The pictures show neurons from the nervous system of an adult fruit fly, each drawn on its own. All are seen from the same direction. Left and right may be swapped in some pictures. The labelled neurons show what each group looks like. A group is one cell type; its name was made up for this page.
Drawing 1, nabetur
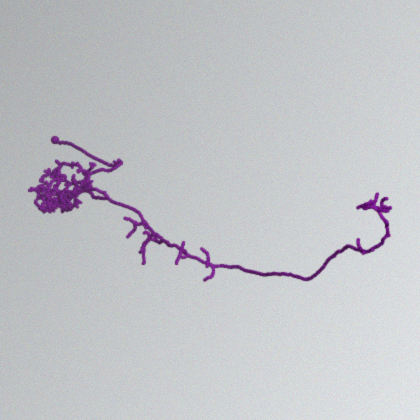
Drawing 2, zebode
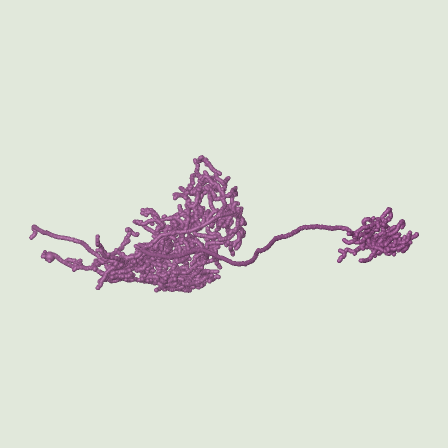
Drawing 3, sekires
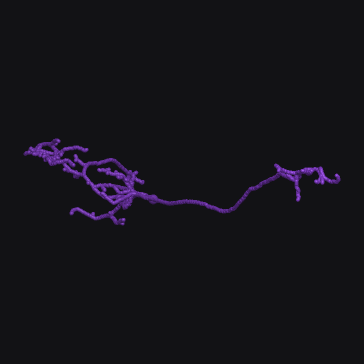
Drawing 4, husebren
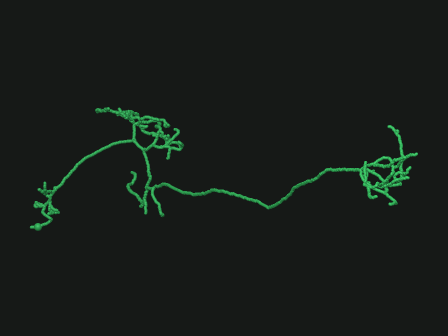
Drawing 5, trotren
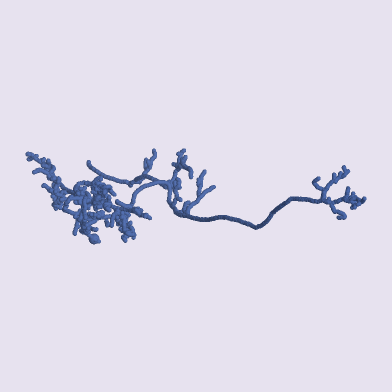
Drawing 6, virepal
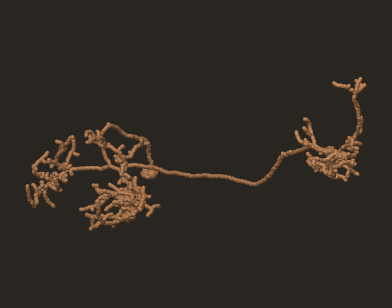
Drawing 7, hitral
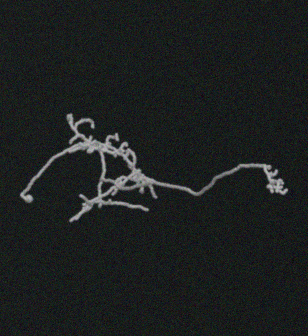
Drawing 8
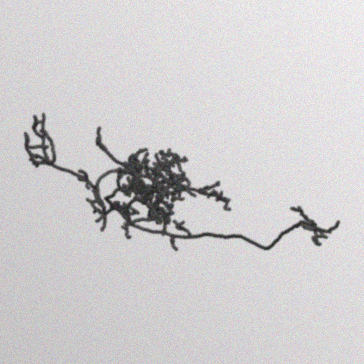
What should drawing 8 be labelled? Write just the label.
trotren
